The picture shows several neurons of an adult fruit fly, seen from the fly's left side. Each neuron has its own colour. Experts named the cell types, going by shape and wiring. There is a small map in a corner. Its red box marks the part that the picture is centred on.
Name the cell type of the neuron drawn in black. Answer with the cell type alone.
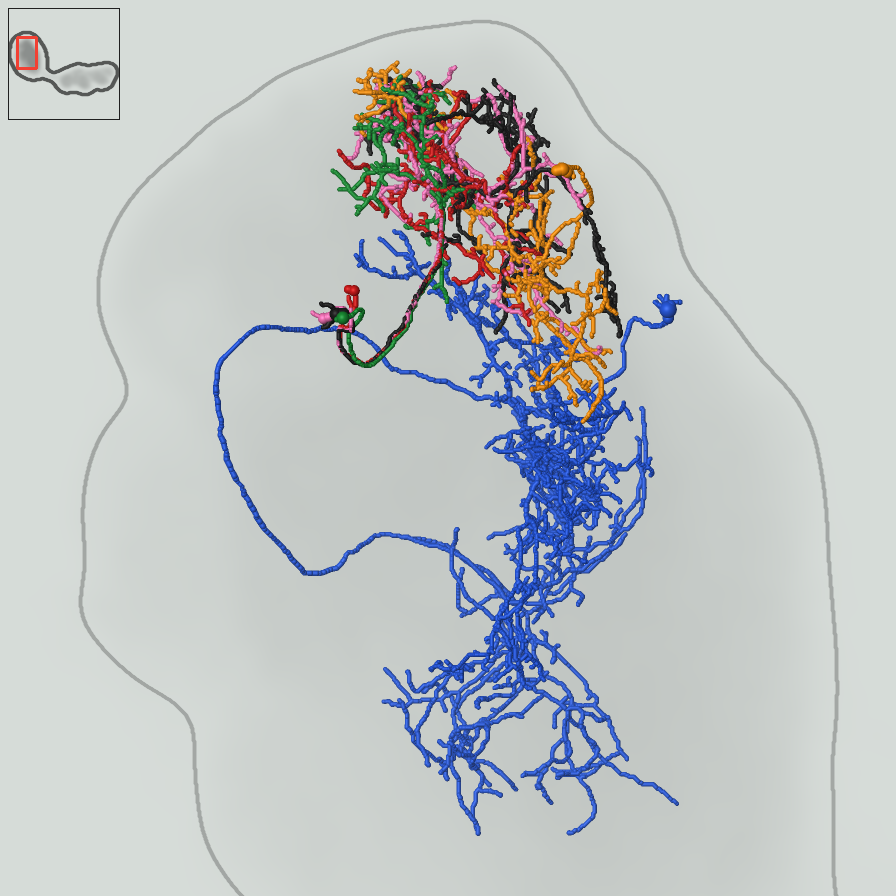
SLP171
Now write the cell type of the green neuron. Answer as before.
SLP179_b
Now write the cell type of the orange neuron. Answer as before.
SLP384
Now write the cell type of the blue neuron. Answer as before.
CL339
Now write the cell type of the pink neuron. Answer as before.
CB1309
